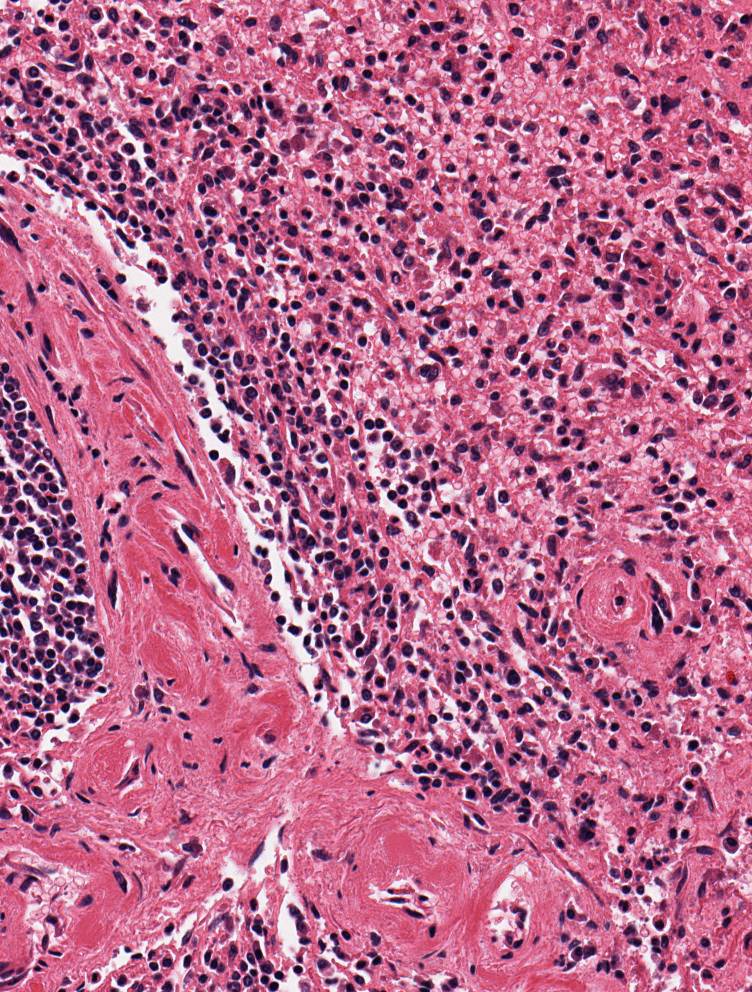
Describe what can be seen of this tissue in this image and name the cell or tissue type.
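Start with the pink fibrous band running diagonally from the upper left toward the lower centre, with densely cellular tissue on both sides. Inside the band, elongated spindle-shaped nuclei lie parallel to its length. At the left edge, small lymphocytes with dark round nuclei and scant cytoplasm are tightly packed. Near the right edge, at mid-height, is a small vessel with a thick concentric pink wall. The tissue is spleen.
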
